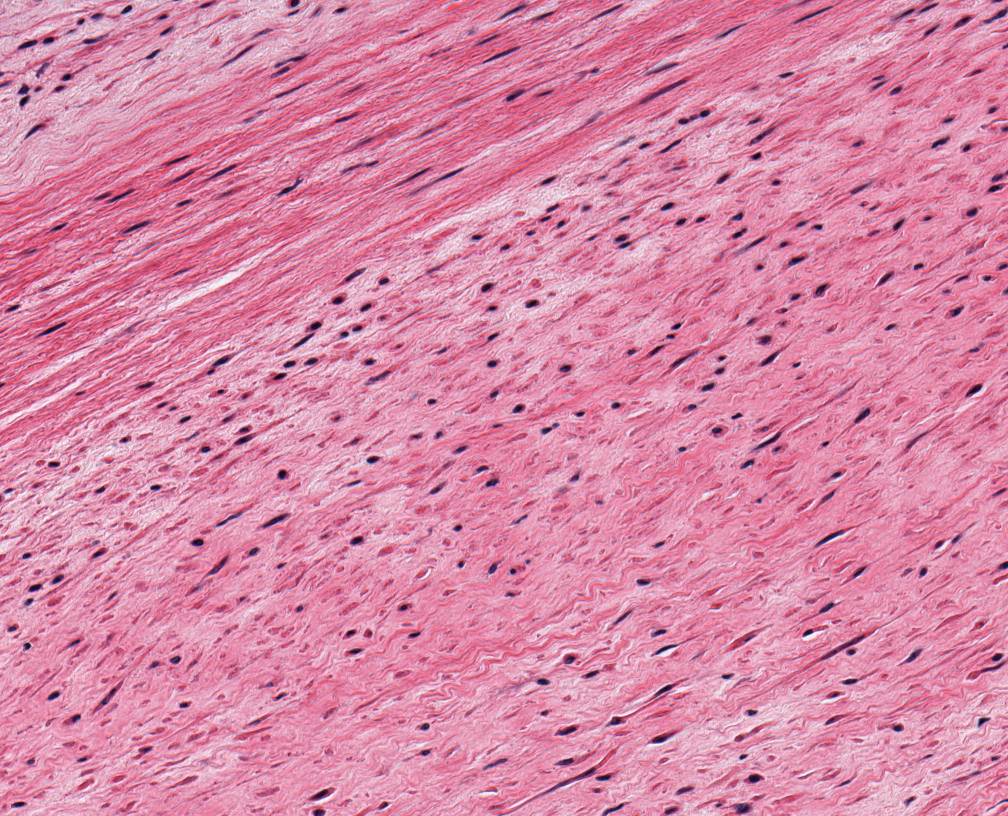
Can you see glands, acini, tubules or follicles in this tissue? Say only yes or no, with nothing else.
No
